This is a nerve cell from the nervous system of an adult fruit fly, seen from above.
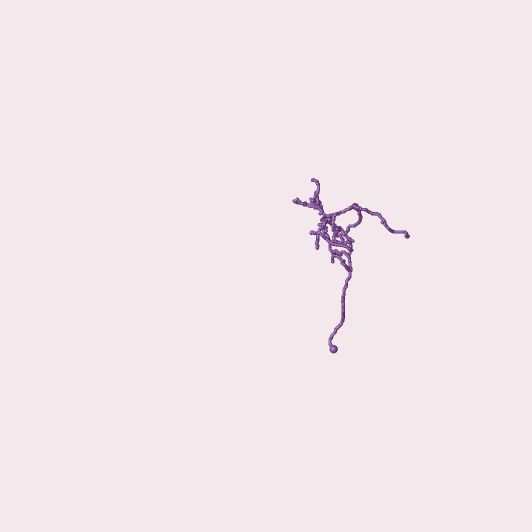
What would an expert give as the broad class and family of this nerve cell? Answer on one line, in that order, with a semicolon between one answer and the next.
central-brain intrinsic neuron; hemilineage DM6_dorso_lateral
